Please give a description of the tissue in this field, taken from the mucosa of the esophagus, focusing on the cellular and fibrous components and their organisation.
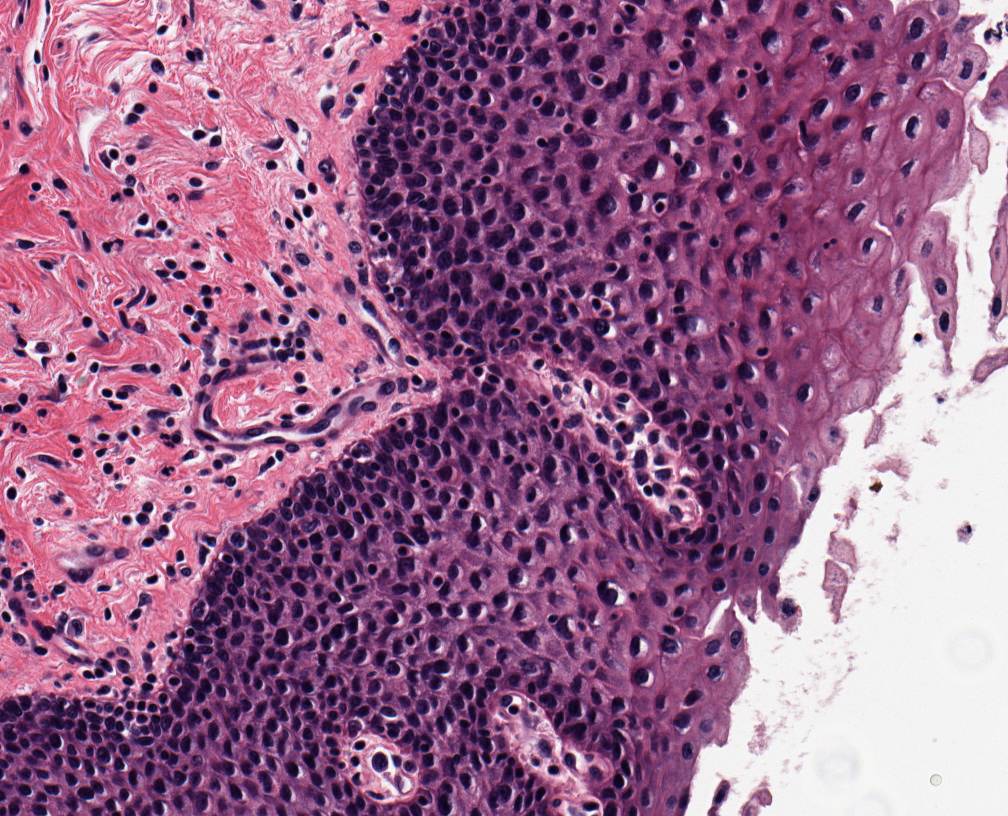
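Bordering the connective tissue is a band of crowded epithelial cells with dark nuclei and scant cytoplasm. Toward the upper right surface, cells enlarge, gaining more pink cytoplasm and wider-spaced nuclei. Right-edge surface cells keep their nuclei; no layer of anucleate keratin or granular cells appears. Connective tissue cores containing capillaries lie within the epithelium in the centre and lower centre.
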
